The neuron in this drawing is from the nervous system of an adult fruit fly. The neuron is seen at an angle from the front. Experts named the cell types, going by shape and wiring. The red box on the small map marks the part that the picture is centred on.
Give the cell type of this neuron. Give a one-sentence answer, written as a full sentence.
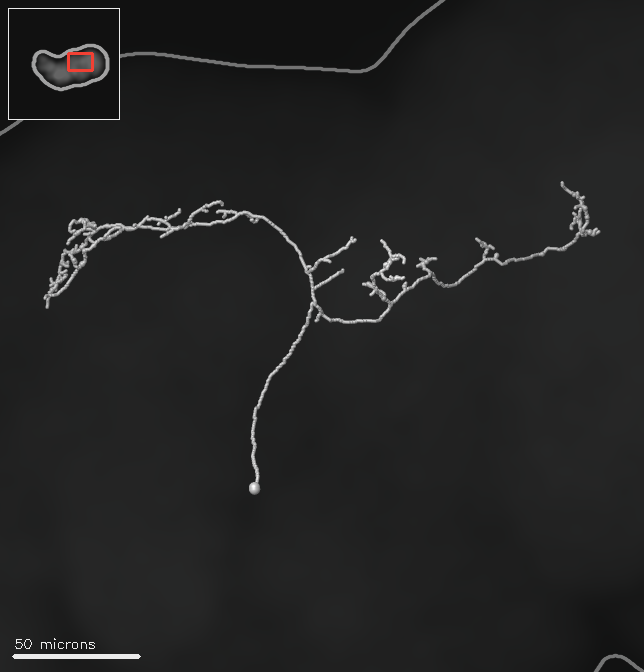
Under cell type classification, the neuron is LHAV9a1_c.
